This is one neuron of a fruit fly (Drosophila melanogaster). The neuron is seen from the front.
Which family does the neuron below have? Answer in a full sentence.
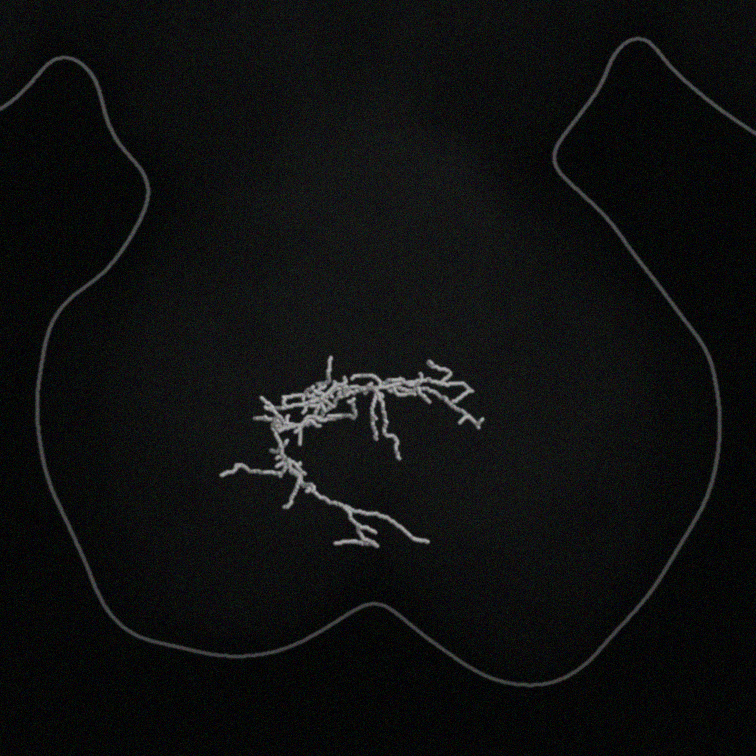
The family is hemilineage 12A.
